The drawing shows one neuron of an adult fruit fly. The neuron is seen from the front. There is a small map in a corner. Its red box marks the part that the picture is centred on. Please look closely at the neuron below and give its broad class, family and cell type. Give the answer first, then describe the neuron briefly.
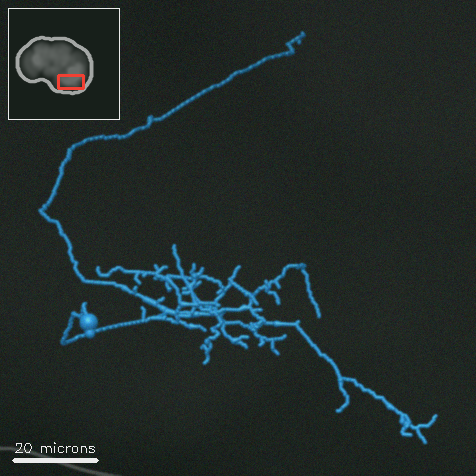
Its broad class is nerve-cord intrinsic neuron. The family is hemilineage 10B. The cell type is IN10B055. From top to bottom in the picture it spans about 100 microns. Dozens of branch ends can be seen.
